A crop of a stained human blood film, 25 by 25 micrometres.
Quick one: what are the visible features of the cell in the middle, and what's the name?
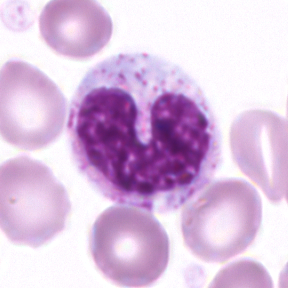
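Opening toward the top of the picture is a notch in the nucleus. The chromatin is coarse, clumped and stained dark purple. Pale lilac-grey cytoplasm, widest above the nucleus, carries sparse, fine reddish-purple granules. This is a band neutrophil.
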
